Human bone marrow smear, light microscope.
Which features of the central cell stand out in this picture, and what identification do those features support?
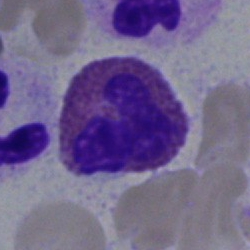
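Look first at the outline: roughly round, with a slightly uneven edge. The nuclear chromatin is dark purple and coarsely clumped. Around it the cytoplasm is plentiful and reddish-purple, and you won't find any vacuoles in it. This cell is an eosinophil.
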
